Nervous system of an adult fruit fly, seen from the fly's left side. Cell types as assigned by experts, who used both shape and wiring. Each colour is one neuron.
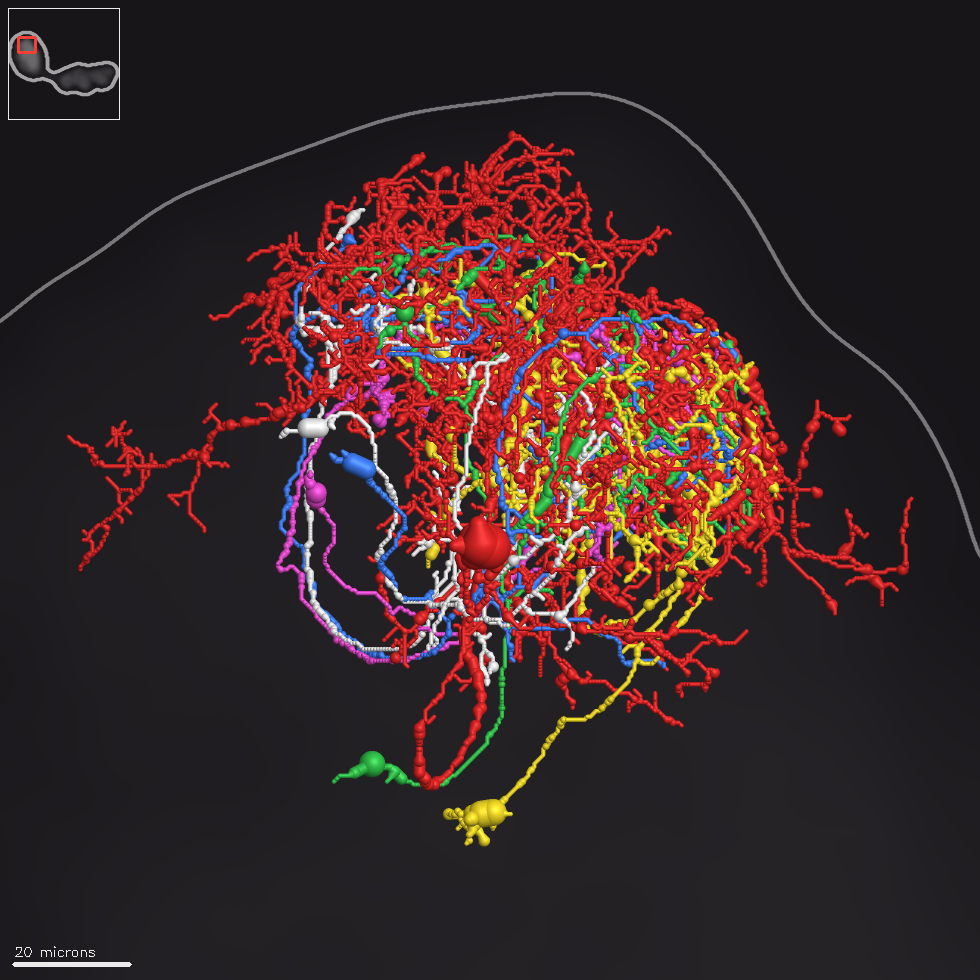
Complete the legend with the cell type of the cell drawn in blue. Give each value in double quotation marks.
"LHAD1a4_a"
